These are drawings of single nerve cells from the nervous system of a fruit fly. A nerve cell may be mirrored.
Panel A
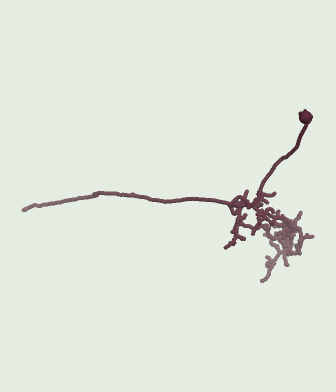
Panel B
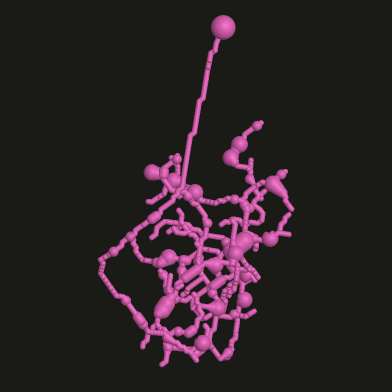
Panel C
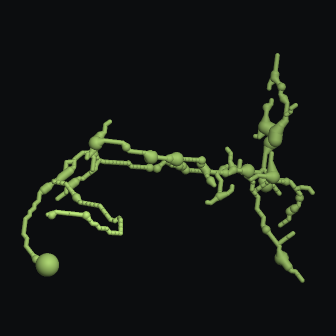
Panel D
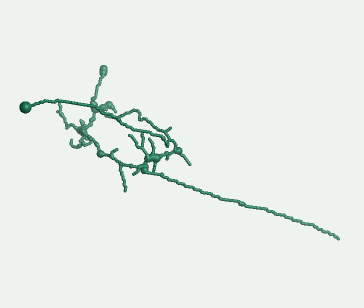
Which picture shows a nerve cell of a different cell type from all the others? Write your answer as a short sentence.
Panel B is the odd one out.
